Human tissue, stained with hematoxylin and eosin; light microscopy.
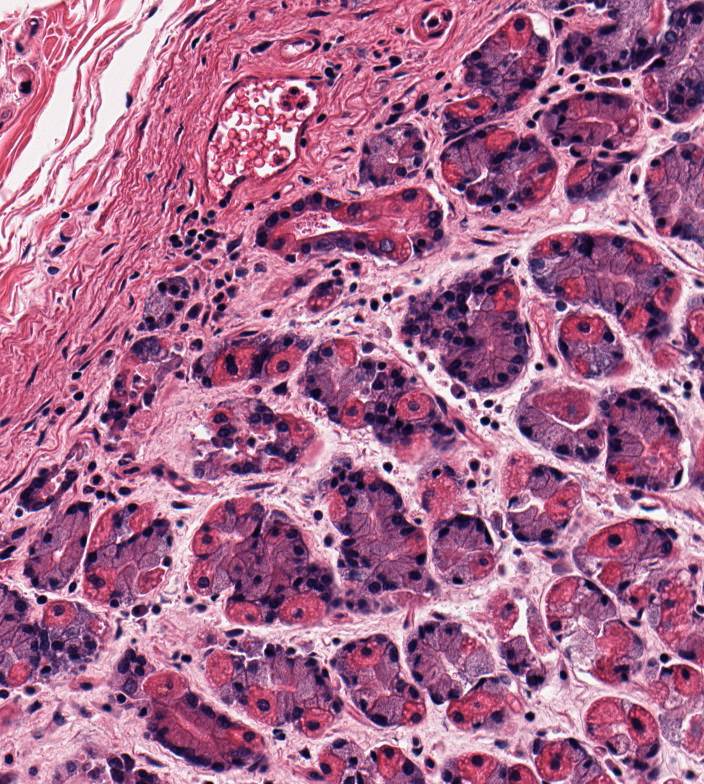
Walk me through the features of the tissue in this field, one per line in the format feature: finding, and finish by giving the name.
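Glands: closely packed rounded glandular profiles in cross-section, filling most of field
Parietal cells: large, rounded, bright pink cytoplasm, central round nucleus, scattered among gland cells
Stroma: thin, loose, pale pink, scattered small dark round nuclei, between glands
Fibrous band: upper left, dense, wavy pink collagen bundles running diagonally
Tissue: stomach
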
